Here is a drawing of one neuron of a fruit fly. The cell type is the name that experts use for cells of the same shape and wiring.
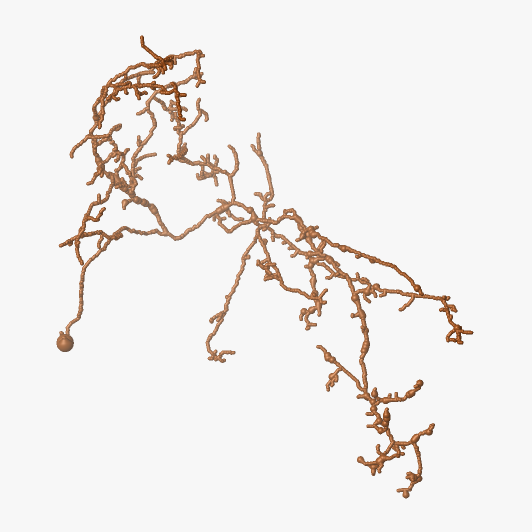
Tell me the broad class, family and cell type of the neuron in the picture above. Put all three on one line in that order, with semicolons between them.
central-brain intrinsic neuron; hemilineage AOTUv1_medial; CRE044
